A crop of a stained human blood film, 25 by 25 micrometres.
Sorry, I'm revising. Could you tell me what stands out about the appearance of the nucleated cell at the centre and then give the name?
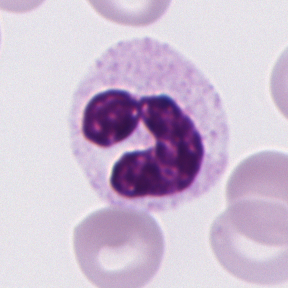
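Outline roughly round and smooth. The nucleus curves into a C shape open to the left, its upper-left part joined to the rest through a narrow neck. Cytoplasm abundant and pale pinkish-lilac. Name: segmented neutrophil.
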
